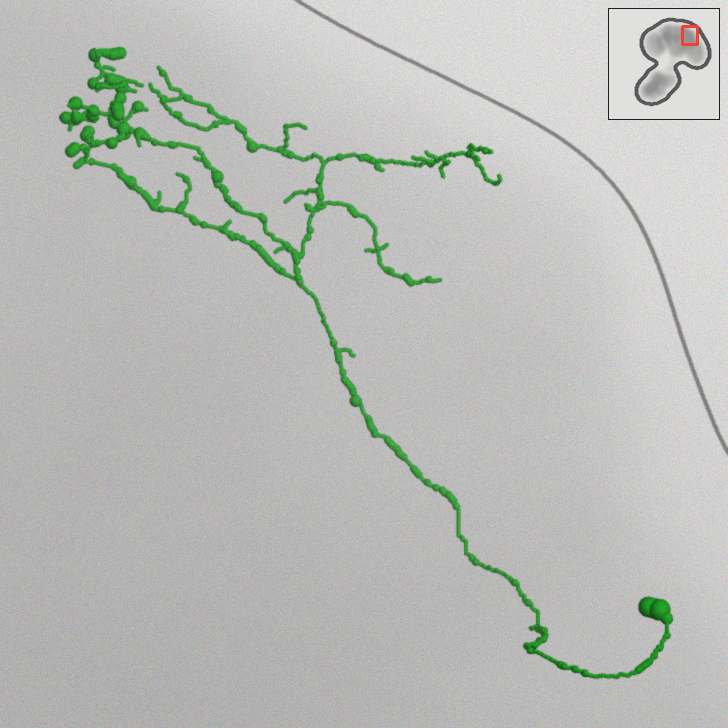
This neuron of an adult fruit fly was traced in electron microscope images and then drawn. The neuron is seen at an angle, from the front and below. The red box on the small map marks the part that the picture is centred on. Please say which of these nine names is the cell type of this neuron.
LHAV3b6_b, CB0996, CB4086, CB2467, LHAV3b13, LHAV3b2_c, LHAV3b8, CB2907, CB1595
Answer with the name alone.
CB1595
